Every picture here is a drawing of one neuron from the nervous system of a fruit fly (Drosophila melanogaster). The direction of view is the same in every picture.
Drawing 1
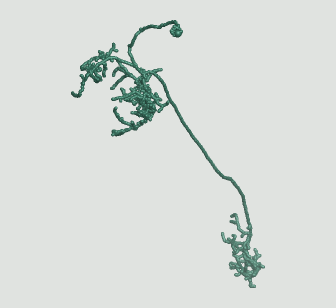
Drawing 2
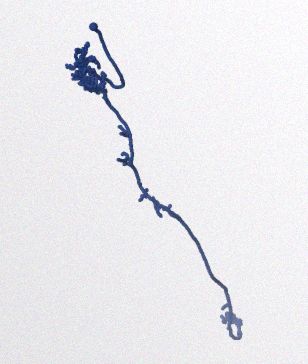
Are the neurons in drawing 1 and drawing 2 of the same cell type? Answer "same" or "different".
different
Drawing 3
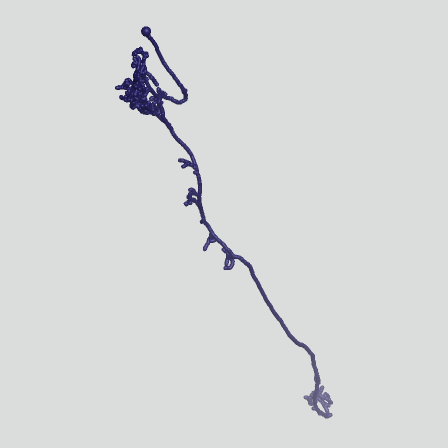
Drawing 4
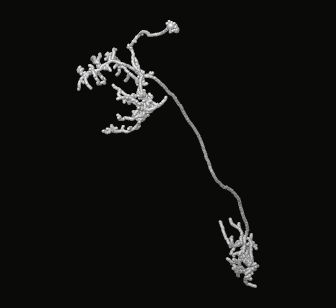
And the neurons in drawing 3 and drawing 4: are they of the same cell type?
different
